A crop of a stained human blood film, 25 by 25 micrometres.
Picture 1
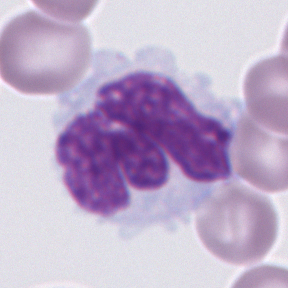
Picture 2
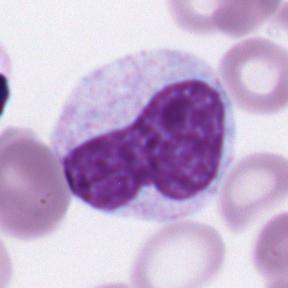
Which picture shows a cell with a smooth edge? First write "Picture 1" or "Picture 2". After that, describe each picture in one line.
Picture 2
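What picture 1 shows: The cell edge is irregular, with many small ruffled bumps.
What picture 2 shows: The cell outline is roughly round with a smooth edge.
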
